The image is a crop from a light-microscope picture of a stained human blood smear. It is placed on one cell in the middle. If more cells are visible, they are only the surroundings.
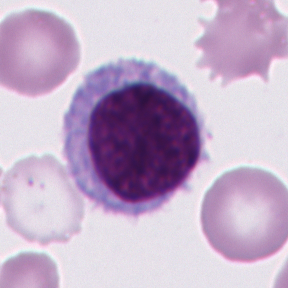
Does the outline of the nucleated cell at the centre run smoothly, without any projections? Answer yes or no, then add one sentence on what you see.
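No. The cell's edge is ragged with many fine, short projections all around.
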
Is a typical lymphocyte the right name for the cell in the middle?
no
